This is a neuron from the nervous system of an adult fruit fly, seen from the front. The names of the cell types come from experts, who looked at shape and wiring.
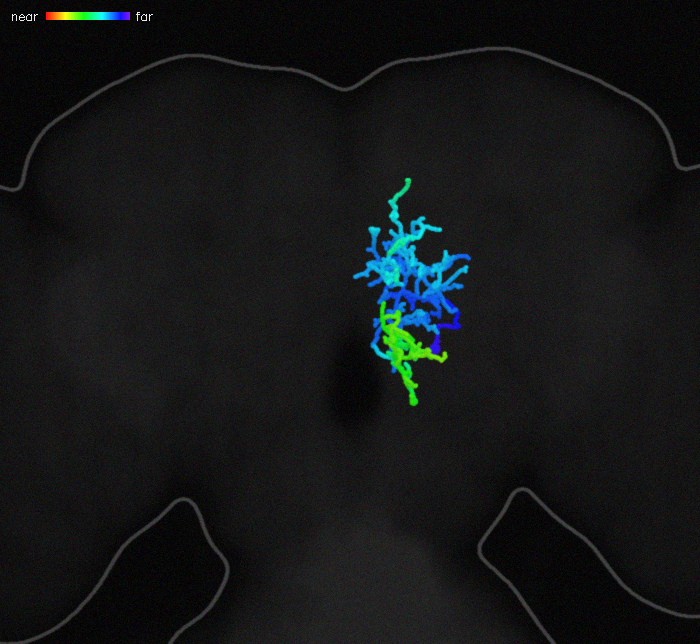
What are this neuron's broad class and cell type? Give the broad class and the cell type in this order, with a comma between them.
central-brain intrinsic neuron, PS318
